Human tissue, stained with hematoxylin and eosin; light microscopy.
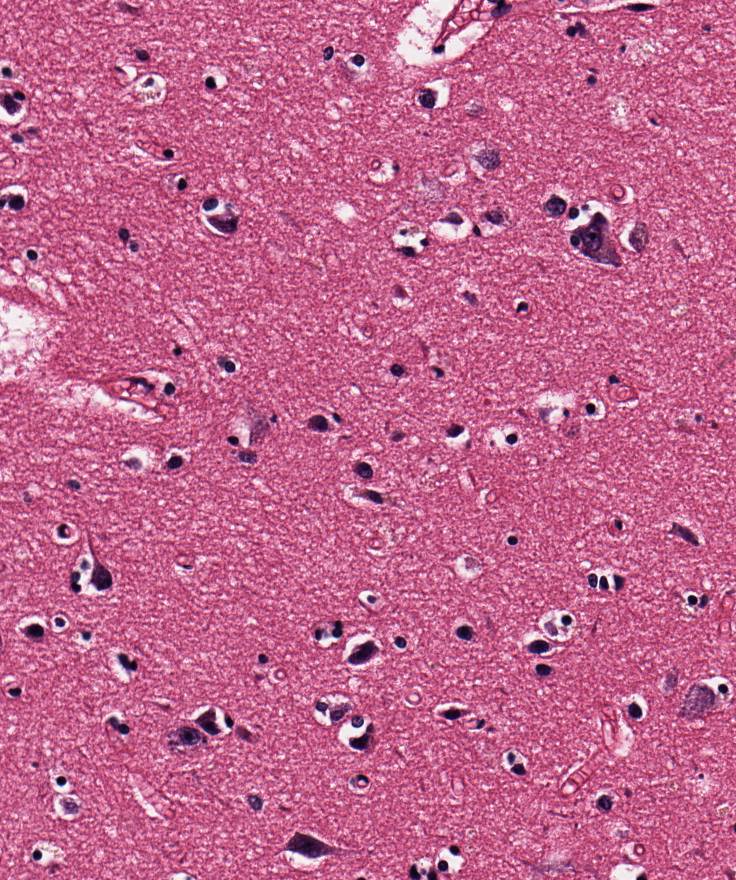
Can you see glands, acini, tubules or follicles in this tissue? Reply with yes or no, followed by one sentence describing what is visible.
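No. No epithelium, glands or tubules are present anywhere in the field.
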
